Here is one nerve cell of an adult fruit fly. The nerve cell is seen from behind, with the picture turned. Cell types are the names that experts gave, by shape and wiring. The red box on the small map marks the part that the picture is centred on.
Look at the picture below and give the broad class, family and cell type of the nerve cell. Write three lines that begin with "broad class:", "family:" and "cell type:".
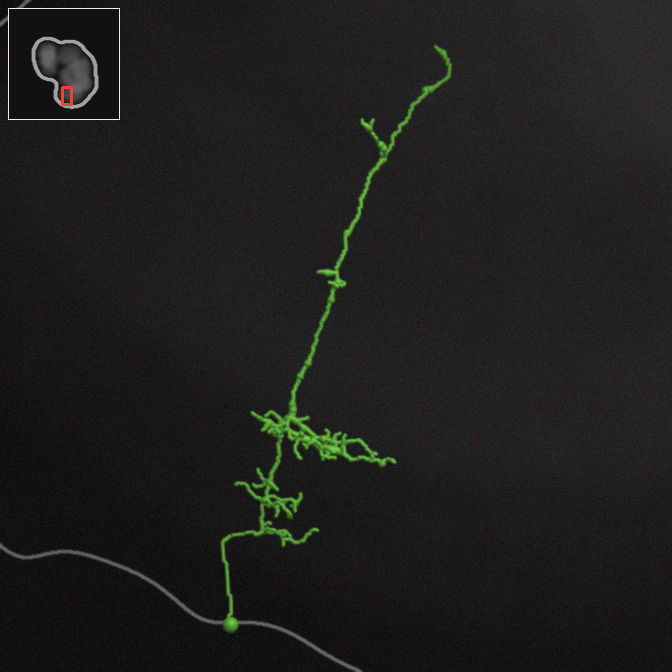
broad class: optic-lobe intrinsic neuron
family: TmY
cell type: TmY3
